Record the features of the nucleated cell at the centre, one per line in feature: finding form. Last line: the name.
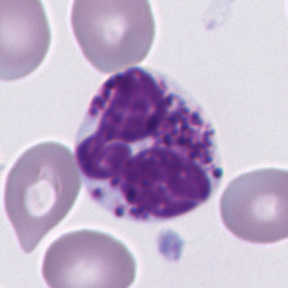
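Nucleoli: none visible, as you'll notice.
Granule colour: dark purple.
Granule texture: coarse, each one distinguishable.
Cytoplasm between granules: pale, nearly colourless.
Name: basophil.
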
